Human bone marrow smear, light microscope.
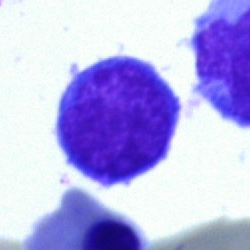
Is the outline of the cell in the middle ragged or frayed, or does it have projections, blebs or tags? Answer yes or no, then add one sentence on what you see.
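Yes. A few tiny tags project from the cell edge.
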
